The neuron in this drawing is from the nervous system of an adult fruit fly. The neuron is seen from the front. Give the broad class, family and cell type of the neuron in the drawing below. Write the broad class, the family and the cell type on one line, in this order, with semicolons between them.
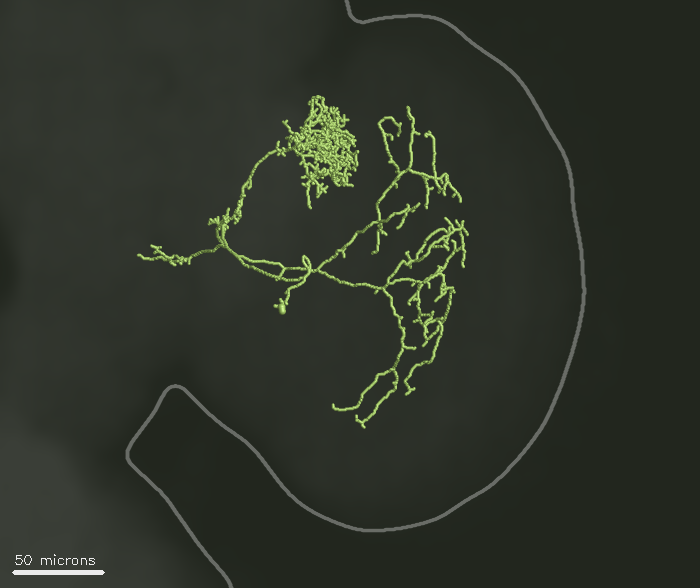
optic-lobe intrinsic neuron; LOLP; LOLP1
